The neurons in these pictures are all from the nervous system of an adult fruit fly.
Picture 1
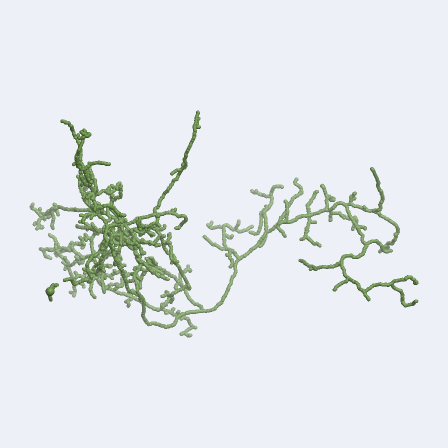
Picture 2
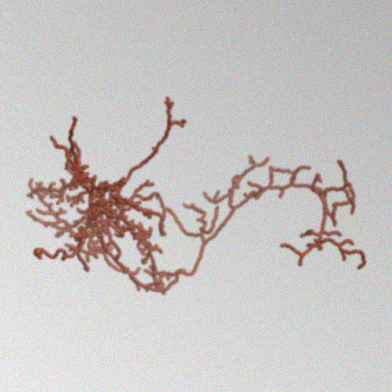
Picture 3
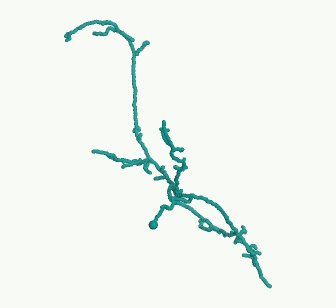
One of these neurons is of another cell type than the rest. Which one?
3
